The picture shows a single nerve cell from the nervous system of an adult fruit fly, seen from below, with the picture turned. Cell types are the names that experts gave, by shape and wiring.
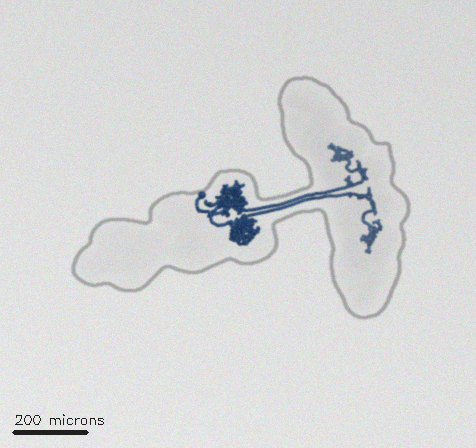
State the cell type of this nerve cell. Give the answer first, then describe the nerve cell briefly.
The cell type is AN09B002. Its broad class is ascending neuron. The cell body is in the middle of the picture. From left to right in the picture it spans about 500 microns.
